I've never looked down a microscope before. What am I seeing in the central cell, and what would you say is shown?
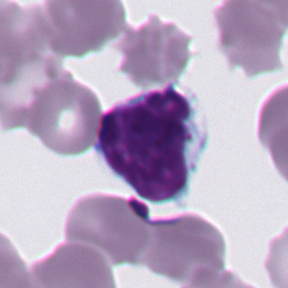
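Most of the cell is taken up by the nucleus. What little cytoplasm there is sits mainly on the right, very pale and only faintly stained. Over on the right edge, the outline goes ragged with fine wispy projections. That's a typical lymphocyte.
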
